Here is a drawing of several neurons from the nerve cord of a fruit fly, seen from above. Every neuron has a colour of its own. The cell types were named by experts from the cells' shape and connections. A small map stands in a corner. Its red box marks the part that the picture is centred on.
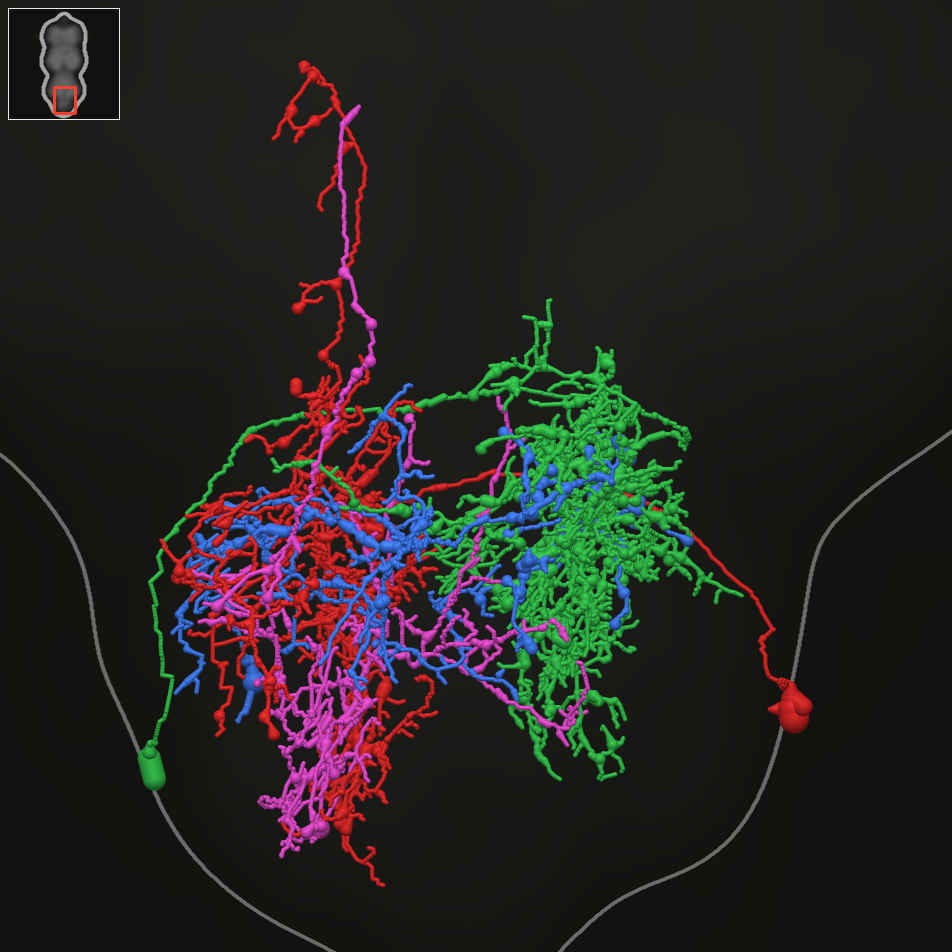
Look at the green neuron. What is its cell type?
INXXX381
